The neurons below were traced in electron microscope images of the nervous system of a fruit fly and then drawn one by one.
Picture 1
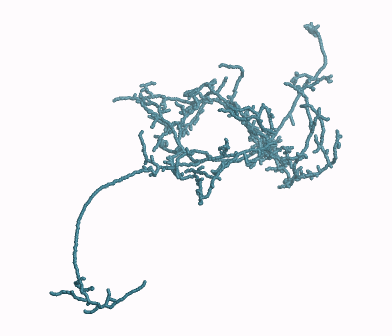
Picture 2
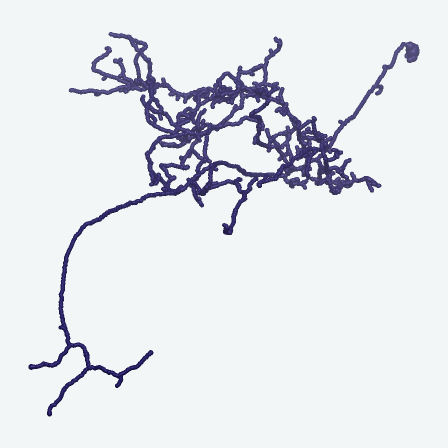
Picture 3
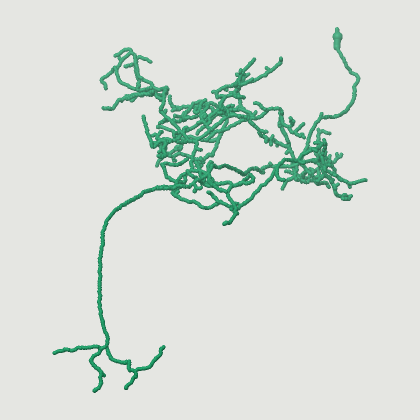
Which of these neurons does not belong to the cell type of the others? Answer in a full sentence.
Picture 1 is the odd one out.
